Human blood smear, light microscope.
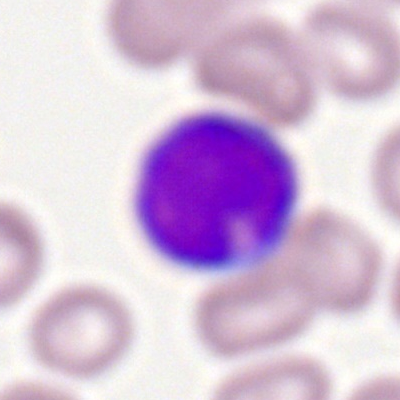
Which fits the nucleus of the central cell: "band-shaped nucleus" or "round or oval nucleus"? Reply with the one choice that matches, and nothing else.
Round or oval nucleus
